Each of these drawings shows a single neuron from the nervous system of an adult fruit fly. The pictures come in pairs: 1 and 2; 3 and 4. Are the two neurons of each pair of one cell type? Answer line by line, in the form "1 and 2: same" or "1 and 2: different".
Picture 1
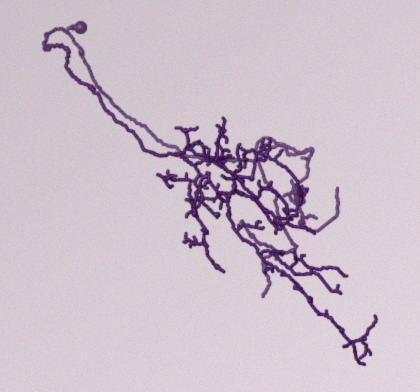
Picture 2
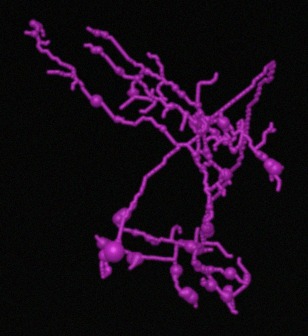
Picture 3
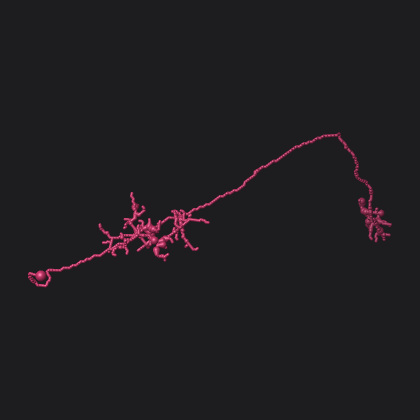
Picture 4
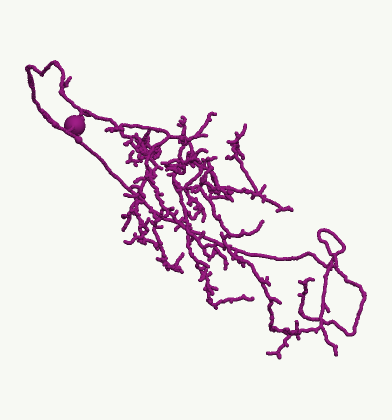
1 and 2: different
3 and 4: different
